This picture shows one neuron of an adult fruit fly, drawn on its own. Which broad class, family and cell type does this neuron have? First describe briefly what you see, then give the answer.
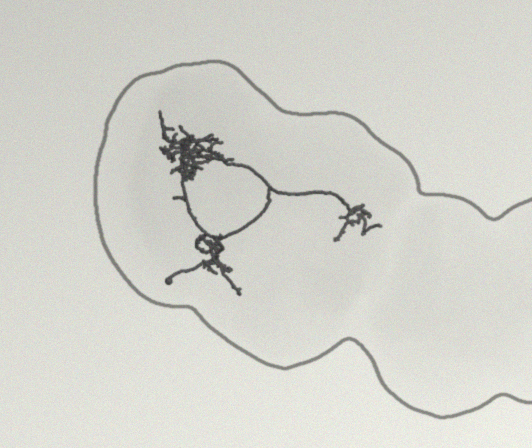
In this view it is about as wide as it is tall. Its broad class is central-brain intrinsic neuron. The family is hemilineage LALv1_ventral. It is of cell type AVLP457.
